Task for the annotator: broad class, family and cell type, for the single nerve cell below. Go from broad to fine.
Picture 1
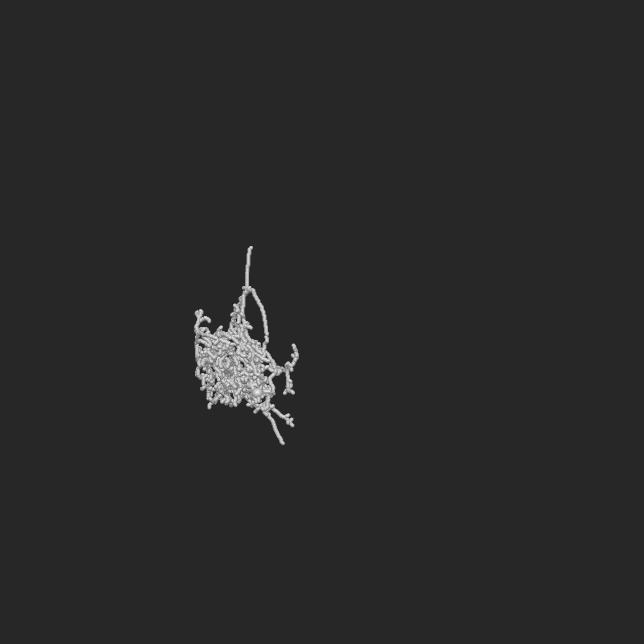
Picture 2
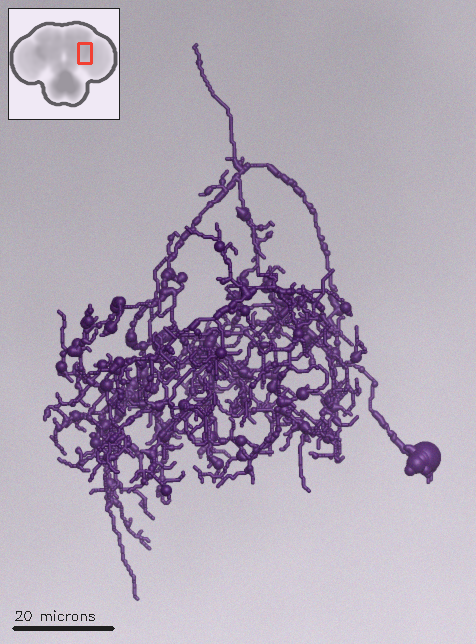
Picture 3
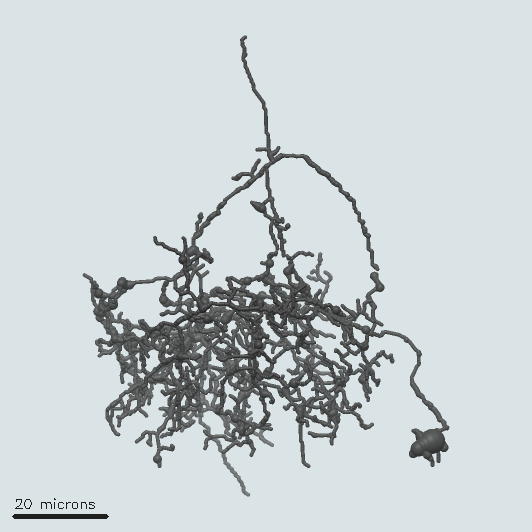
central-brain intrinsic neuron; hemilineage VLPl&p2_lateral; AVLP104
